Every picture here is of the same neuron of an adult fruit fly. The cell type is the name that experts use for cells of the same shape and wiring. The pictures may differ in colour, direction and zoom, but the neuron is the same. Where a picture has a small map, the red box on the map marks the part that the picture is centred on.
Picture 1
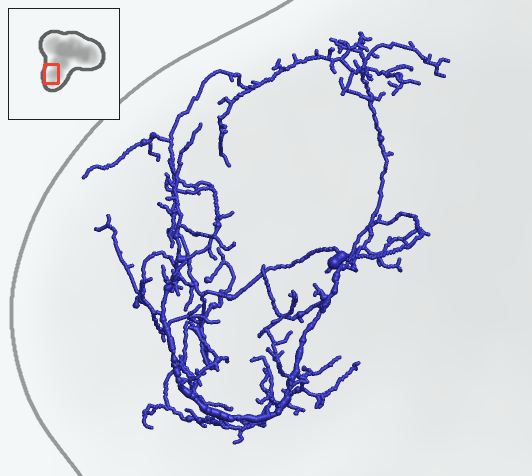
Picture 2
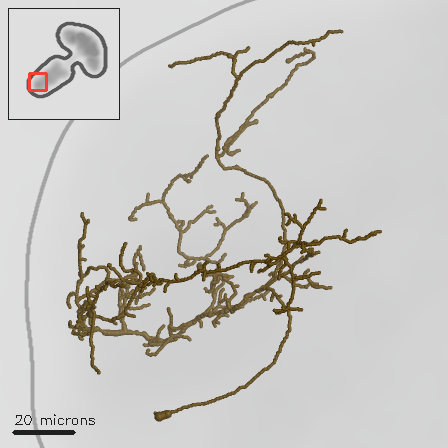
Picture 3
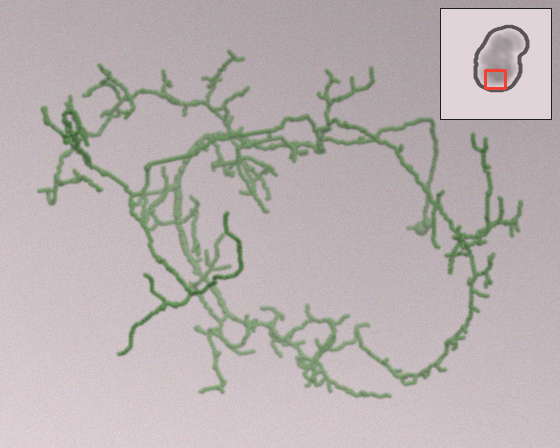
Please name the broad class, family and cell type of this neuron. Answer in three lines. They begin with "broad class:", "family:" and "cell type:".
broad class: nerve-cord intrinsic neuron
family: hemilineage 04B
cell type: IN04B096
